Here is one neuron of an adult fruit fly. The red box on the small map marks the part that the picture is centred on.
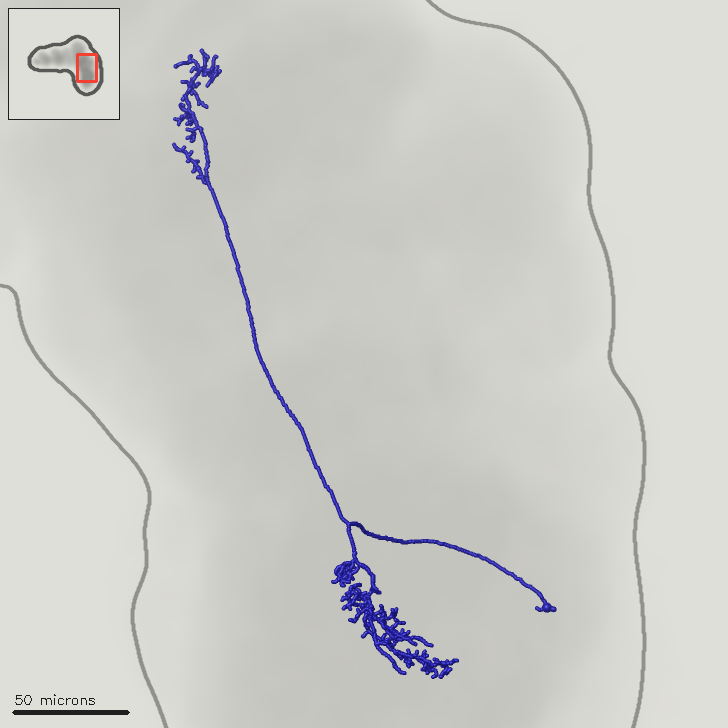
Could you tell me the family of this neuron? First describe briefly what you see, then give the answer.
Its cell body lies at the lower right of the picture. From top to bottom in the picture it spans about 300 microns. The picture shows dozens of branch ends. This is a central-brain intrinsic neuron. Its family is hemilineage VLPa2.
